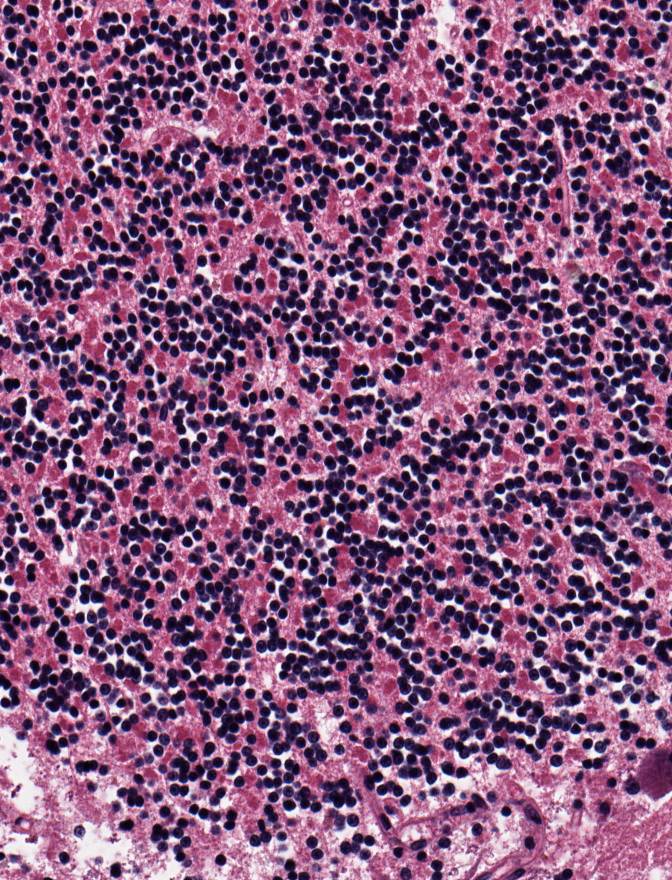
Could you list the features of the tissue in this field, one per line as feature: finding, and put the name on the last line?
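Nuclei: small, dark, round, densely packed across nearly whole field
Size and chromatin: uniform; dense dark chromatin; cytoplasm barely visible
Between nuclei: many small irregular pink nucleus-free islands
Bottom left corner: paler, loosely textured, fewer nuclei, white spaces
Name: cerebellum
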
